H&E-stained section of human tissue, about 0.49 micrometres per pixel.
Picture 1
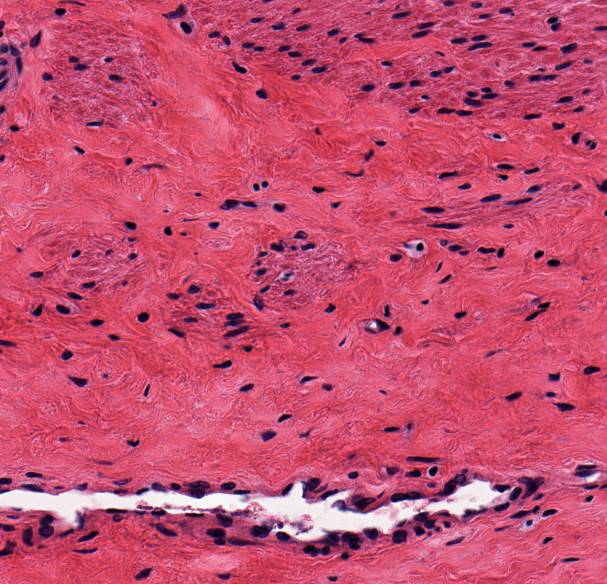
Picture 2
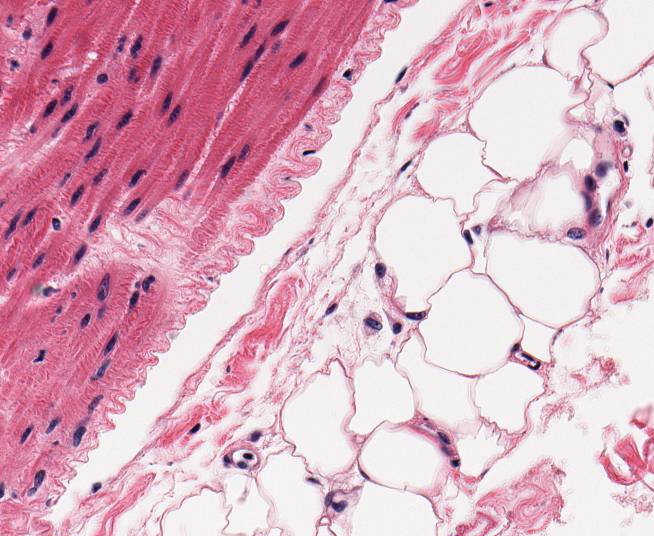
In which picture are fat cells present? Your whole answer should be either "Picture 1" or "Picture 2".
Picture 2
